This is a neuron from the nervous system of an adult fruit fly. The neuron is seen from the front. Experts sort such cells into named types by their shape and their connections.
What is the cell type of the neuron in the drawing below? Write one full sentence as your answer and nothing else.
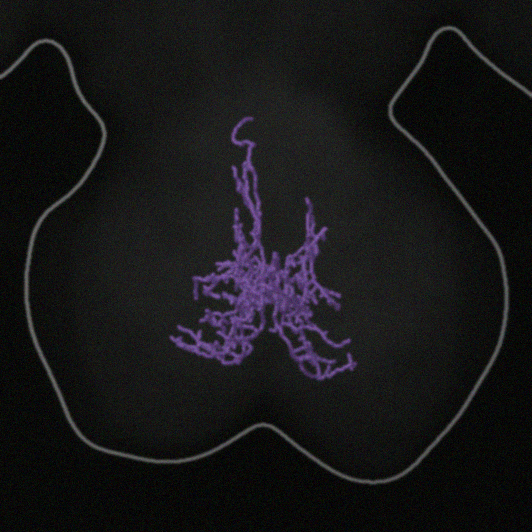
This neuron is assigned to the cell type IN00A024.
